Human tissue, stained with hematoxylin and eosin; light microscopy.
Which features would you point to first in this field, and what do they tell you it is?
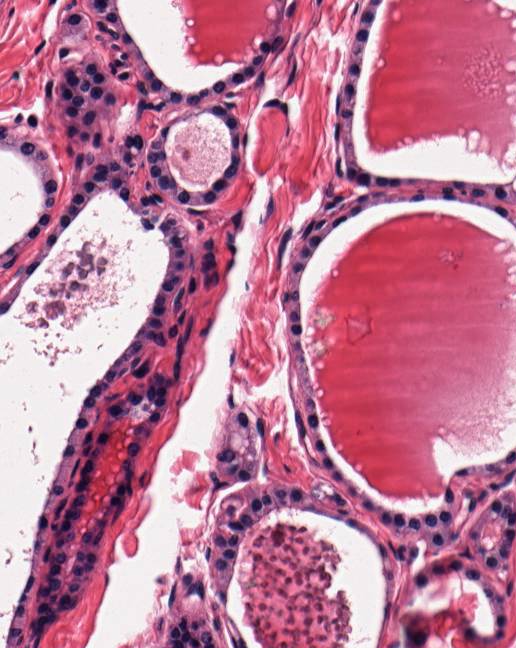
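Mostly this is thyroid follicle: closed, rounded follicles of widely varying size, with narrow strands of stroma between. Each has one layer of low cuboidal cells with small, round, darkly stained nuclei.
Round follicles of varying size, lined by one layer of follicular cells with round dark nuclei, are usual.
On the right, the large follicles are filled with homogeneous pink colloid.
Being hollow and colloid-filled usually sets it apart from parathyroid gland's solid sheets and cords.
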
